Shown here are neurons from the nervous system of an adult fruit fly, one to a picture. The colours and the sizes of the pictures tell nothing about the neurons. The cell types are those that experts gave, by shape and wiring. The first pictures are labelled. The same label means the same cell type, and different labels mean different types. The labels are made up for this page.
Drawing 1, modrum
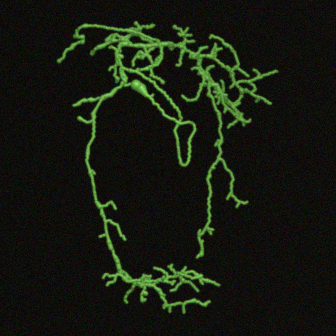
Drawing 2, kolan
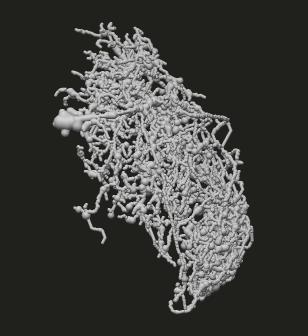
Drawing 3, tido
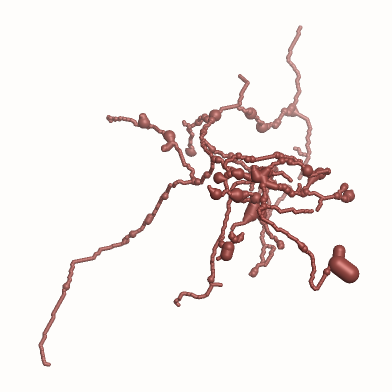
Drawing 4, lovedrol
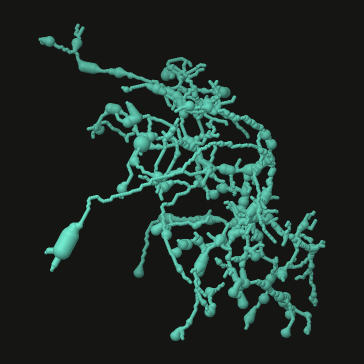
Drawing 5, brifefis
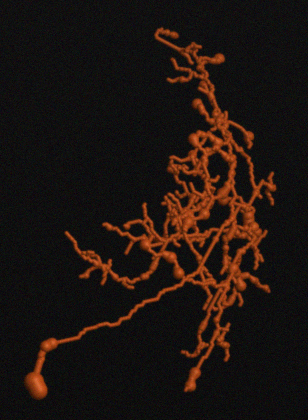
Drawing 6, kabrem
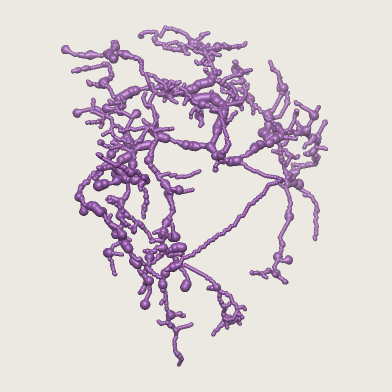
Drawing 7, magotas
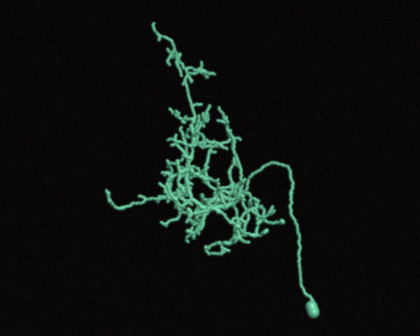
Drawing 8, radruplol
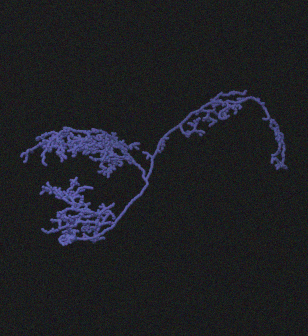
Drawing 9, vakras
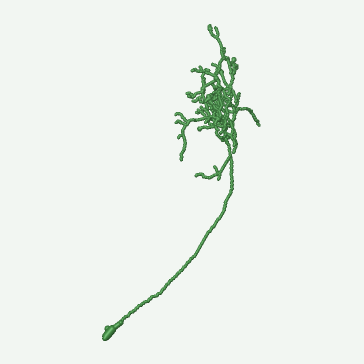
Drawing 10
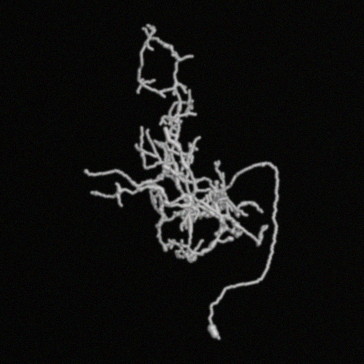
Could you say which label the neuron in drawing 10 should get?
magotas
